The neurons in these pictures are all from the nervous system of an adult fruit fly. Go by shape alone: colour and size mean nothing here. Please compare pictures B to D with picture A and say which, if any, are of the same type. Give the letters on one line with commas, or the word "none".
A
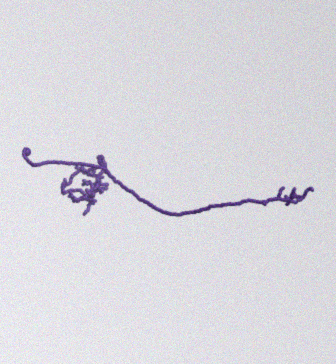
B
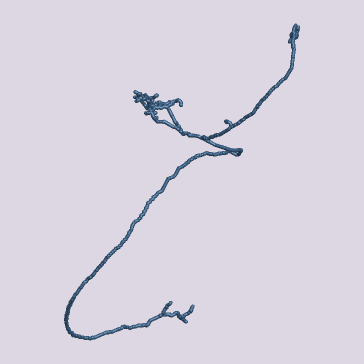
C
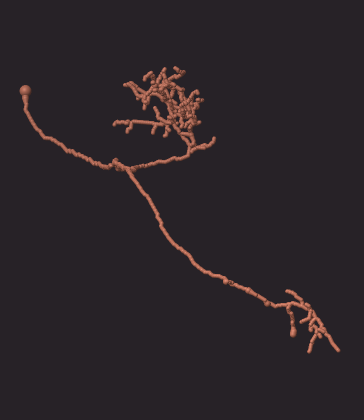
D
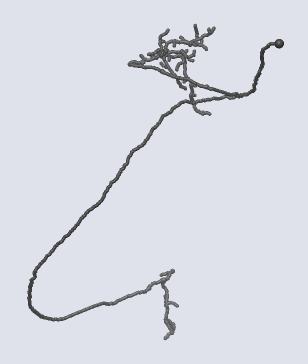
C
